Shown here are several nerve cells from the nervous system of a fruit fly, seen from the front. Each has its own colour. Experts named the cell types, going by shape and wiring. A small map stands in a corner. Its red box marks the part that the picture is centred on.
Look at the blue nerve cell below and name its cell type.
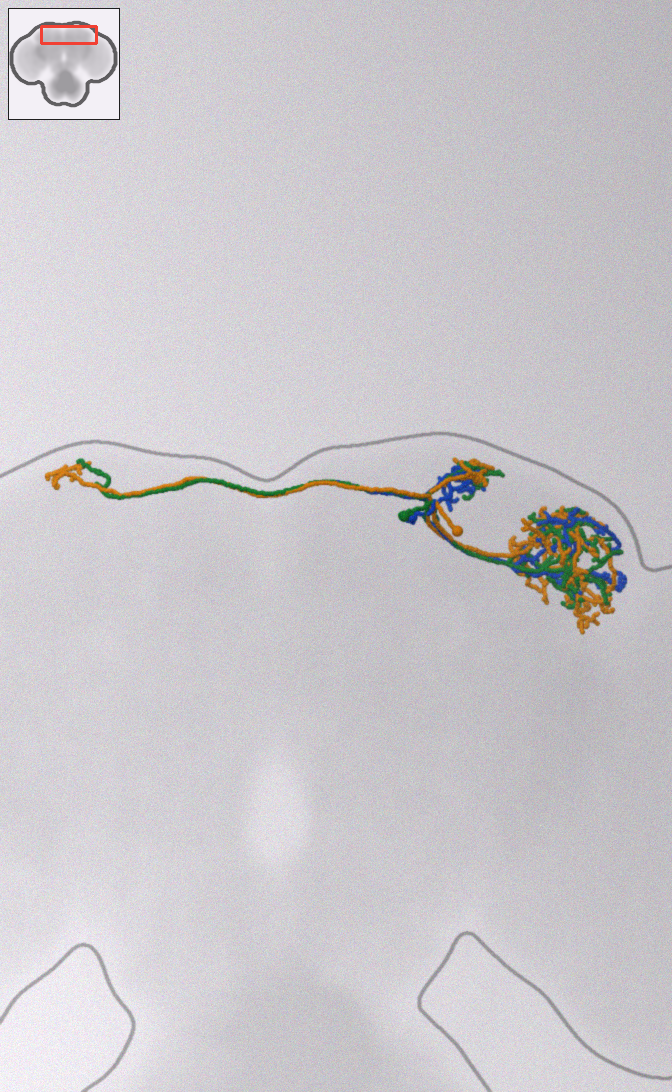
CB4141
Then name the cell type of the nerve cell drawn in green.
CB3608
